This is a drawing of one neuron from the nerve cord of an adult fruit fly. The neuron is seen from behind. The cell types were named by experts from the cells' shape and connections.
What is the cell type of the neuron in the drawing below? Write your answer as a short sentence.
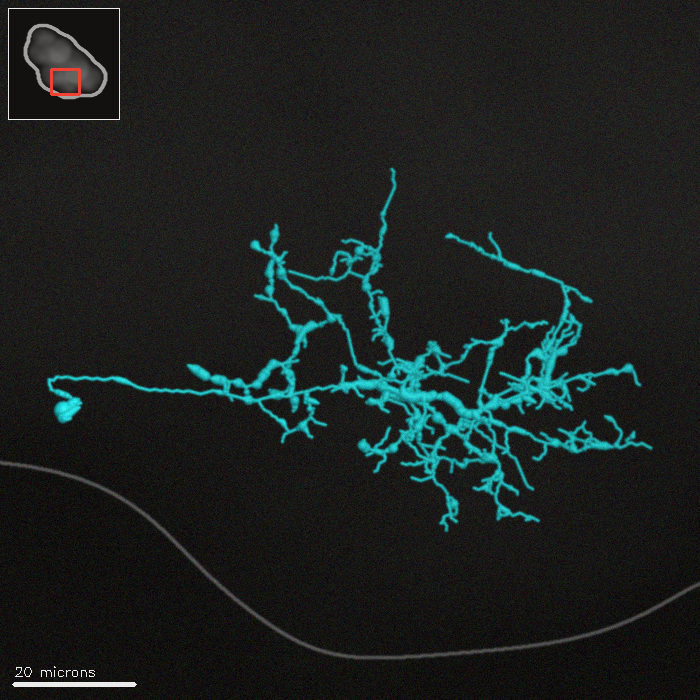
The cell type is IN20A.22A035.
